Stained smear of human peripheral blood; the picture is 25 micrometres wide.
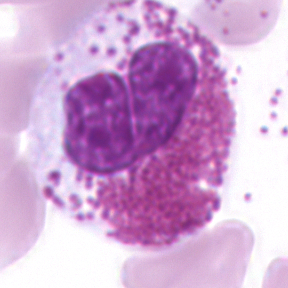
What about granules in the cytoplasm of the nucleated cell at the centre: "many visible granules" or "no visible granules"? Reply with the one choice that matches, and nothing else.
Many visible granules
